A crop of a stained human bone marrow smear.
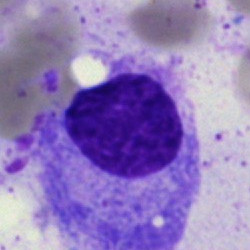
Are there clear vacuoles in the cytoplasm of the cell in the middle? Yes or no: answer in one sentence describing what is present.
Yes, among the contents of its cytoplasm are one or more clear vacuoles.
